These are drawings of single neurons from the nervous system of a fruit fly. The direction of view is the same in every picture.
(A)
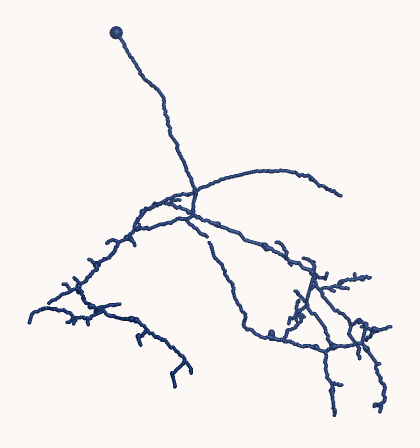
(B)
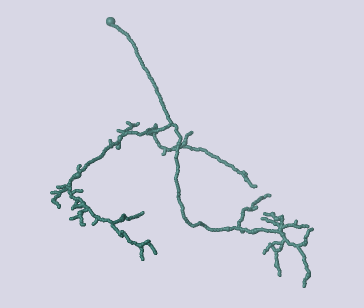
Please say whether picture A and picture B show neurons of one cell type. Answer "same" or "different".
same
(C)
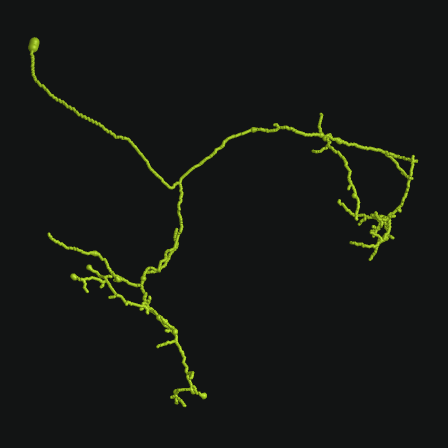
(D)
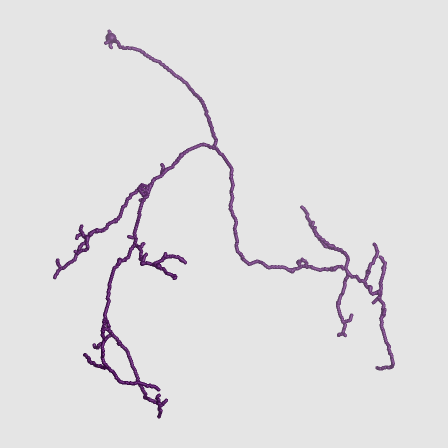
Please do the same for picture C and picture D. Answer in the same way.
different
